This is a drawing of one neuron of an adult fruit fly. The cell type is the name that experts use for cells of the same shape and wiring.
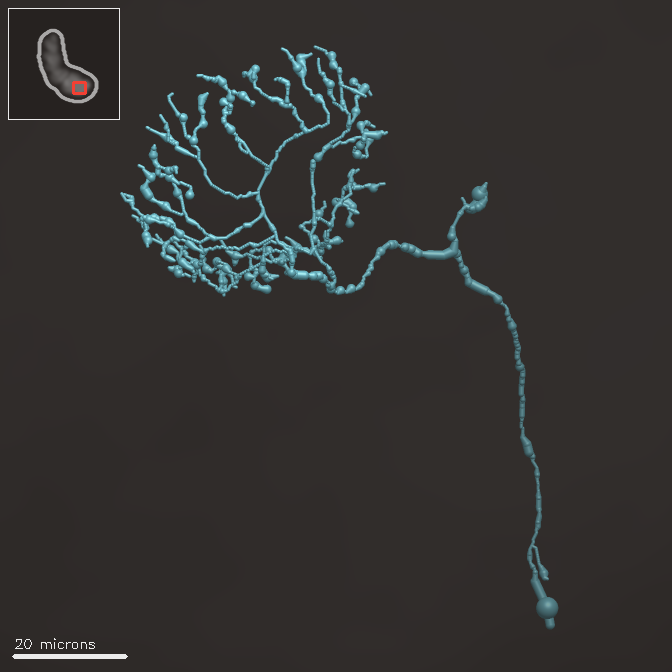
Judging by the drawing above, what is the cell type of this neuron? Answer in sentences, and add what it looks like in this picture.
The cell type is ER2_a. This is a central-brain intrinsic neuron. The cell body is at the lower right of the picture. From top to bottom in the picture it spans about 100 microns. The picture shows dozens of branch ends.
